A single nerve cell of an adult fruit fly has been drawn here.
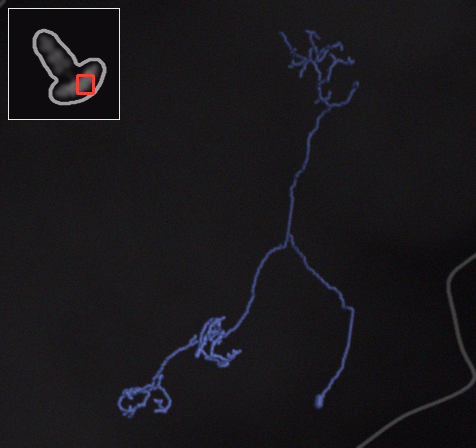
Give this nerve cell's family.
class DAN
